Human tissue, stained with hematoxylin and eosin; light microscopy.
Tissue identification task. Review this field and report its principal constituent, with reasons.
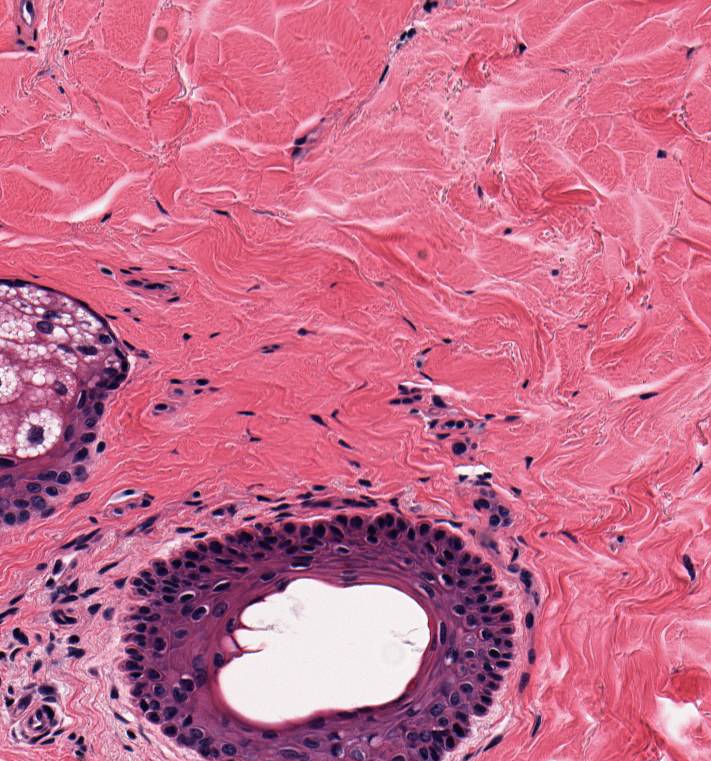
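The field consists mainly of dermis. Dense pink collagenous stroma occupies most of it, in thick, wavy bundles running in varied directions with sparse slender spindle nuclei between them.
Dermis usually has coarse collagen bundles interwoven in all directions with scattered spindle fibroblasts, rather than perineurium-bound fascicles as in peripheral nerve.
Epithelial structures are confined to the left edge and lower centre.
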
